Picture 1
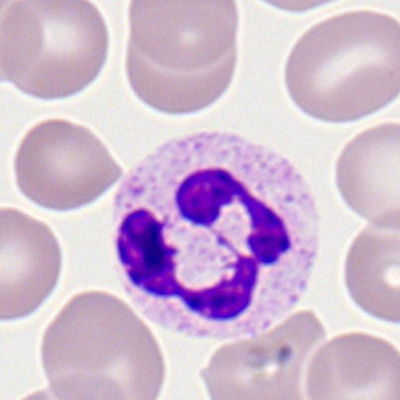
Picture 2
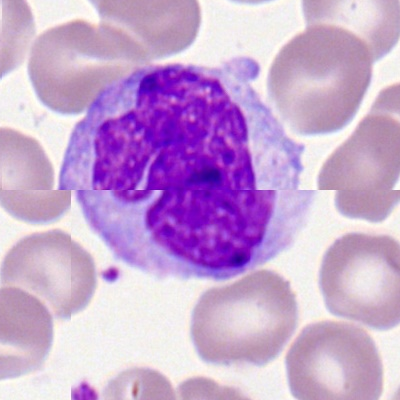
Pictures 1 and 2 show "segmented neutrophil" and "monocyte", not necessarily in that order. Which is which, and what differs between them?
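Picture 1 shows the segmented neutrophil, and picture 2 the monocyte. In picture 1, the nuclear lobes curve around a pale central area of cytoplasm, and the chromatin is dark purple and coarsely clumped. In picture 2, the nucleus is folded, with a pale cleft cutting in from its left side, and the chromatin looks lacy, with paler spaces between darker strands.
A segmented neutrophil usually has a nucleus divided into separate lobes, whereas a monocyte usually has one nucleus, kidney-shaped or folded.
Now the cytoplasm: picture 1 has abundant pale pinkish-lilac cytoplasm with fine pinkish-purple granules spread evenly through it, while picture 2 has a broad rim of pale grey-blue cytoplasm around the nucleus.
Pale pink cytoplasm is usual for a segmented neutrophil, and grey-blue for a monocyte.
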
